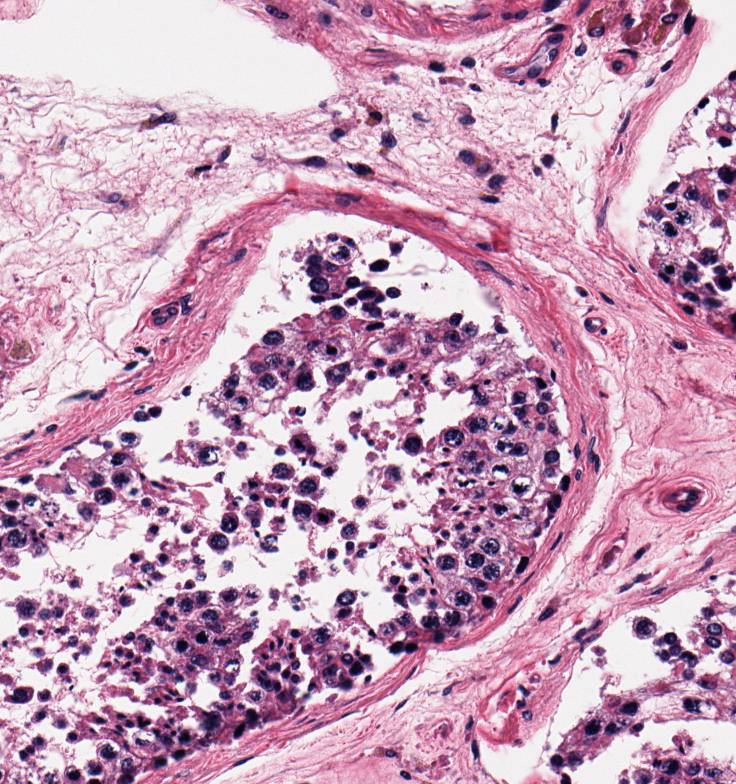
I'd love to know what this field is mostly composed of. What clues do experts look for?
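The answer is a seminiferous tubule. Its large central unit has a thick, deeply pink, concentrically layered wall with flattened spindle nuclei. Within, large cells with round nuclei and prominent dark nucleoli mix with small, dense, dark round nuclei. That mix of cell sizes decides it.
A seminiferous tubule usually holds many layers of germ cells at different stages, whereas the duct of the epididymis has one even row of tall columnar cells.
The cells lie loosely apart, separated by many clear spaces rather than forming a cohesive sheet.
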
